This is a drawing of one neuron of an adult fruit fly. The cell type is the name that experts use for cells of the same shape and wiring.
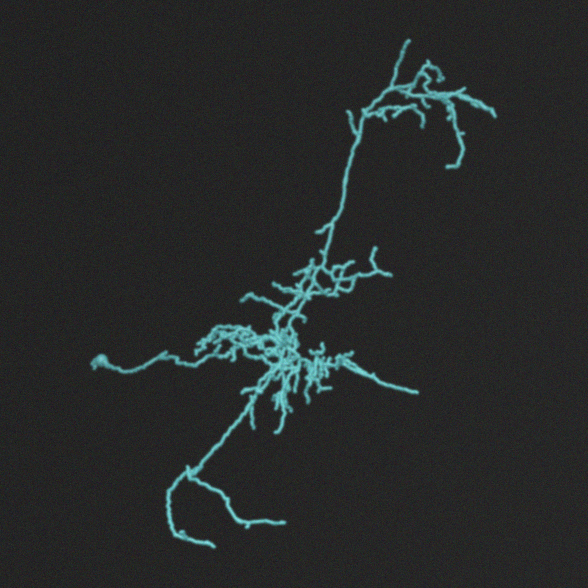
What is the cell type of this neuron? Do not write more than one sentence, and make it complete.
Regarding its cell type, the neuron is IB044.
